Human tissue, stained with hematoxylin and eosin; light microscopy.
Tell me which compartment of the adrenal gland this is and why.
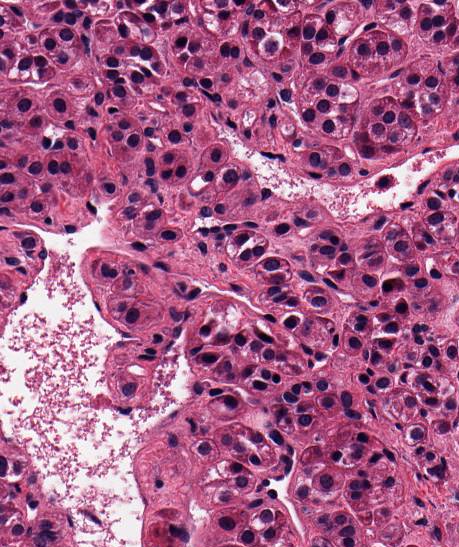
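The field shows the medulla. Its polygonal cells have round to oval vesicular nuclei, many with a single prominent nucleolus.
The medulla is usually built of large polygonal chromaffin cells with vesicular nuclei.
Most cells here have abundant granular eosinophilic cytoplasm, and some are binucleate. A wide space at the left edge holds loose red blood cells.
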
